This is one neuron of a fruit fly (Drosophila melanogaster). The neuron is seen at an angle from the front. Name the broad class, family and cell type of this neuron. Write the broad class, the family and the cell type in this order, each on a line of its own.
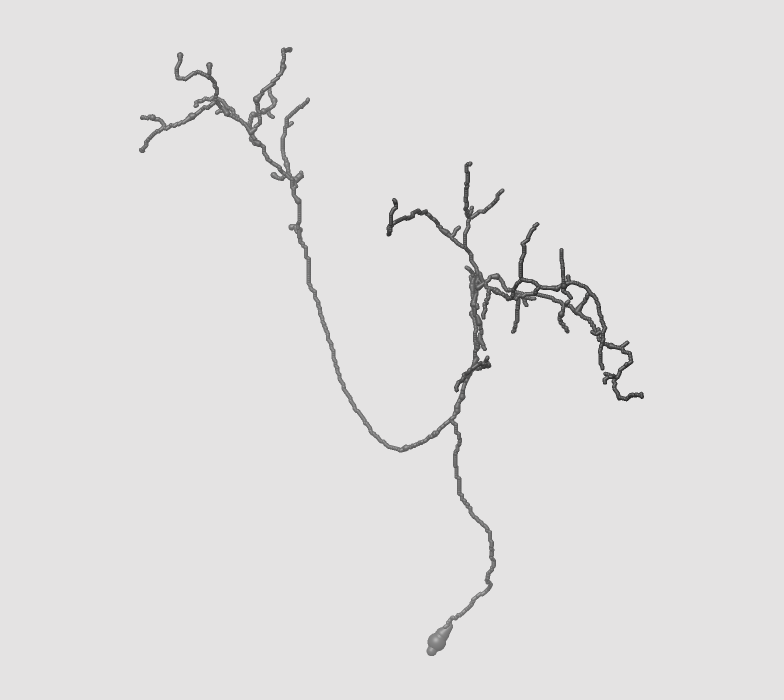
central-brain intrinsic neuron
hemilineage LB3
PS343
